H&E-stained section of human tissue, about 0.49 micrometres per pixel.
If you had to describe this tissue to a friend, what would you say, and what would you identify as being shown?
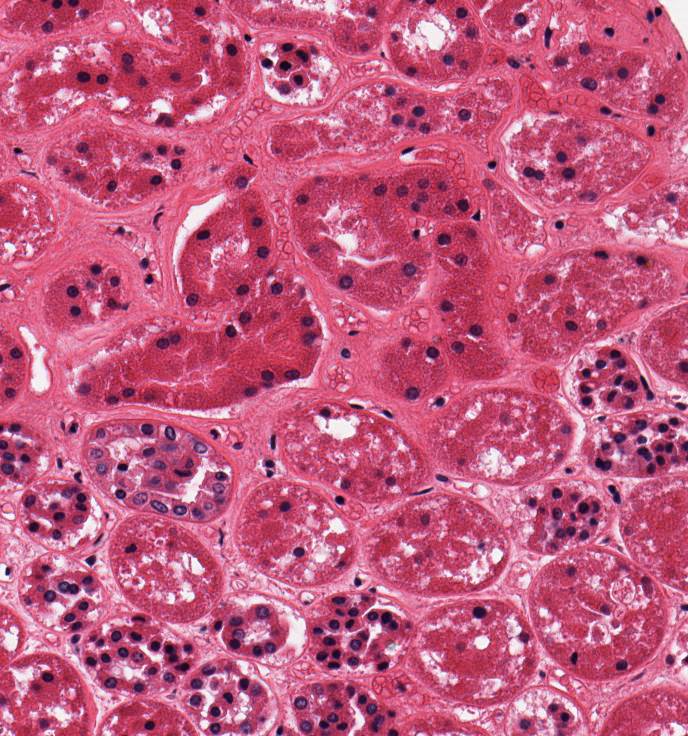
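Tubules first: most have abundant granular eosinophilic cytoplasm and round nuclei. Lower half: several show crowded, small, dark nuclei and less cytoplasm than their neighbours. Left of centre there: one has a single row of cuboidal cells, paler cytoplasm, distinct cell borders, an open slit-like lumen. Glomeruli or other rounded capillary tufts: none. This is renal cortex.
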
